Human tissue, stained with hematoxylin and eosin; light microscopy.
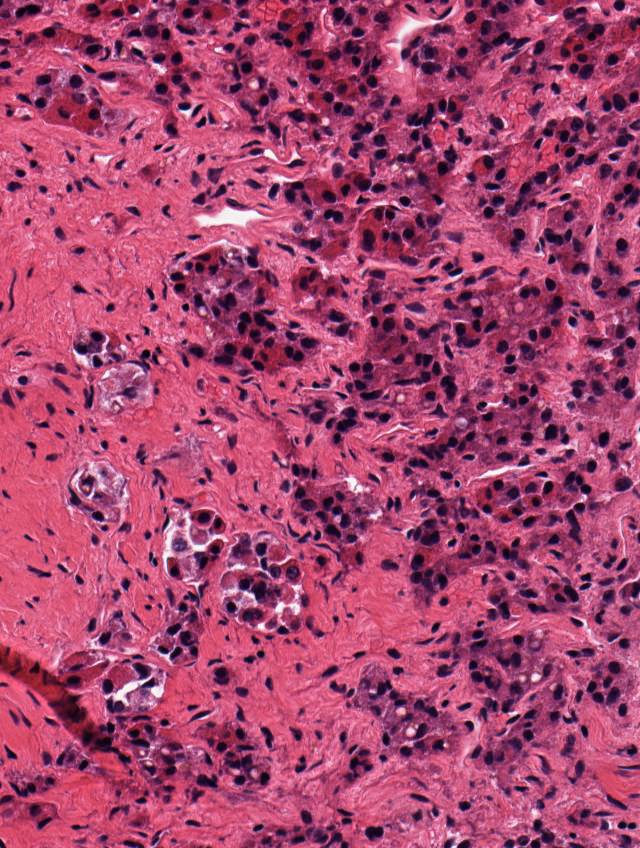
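Pituitary. Dense cellular population occupies upper and right field; left side mostly sparsely cellular pink fibrous tissue: dense collagen, scattered slender spindle-shaped nuclei. Small round pale globules scattered among cells on right. Left-middle edge of cellular area: small rounded clusters, pale vacuolated cytoplasm, clear spaces.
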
